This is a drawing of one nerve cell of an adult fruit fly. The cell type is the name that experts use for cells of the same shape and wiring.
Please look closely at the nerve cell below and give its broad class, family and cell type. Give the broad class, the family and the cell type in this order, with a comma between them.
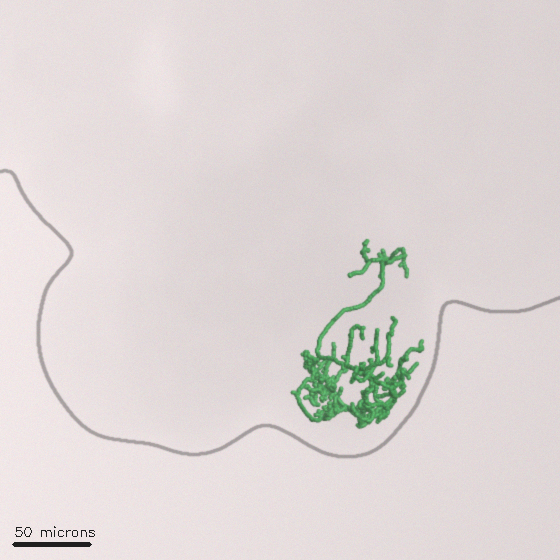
nerve-cord intrinsic neuron, hemilineage 04B, IN04B084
